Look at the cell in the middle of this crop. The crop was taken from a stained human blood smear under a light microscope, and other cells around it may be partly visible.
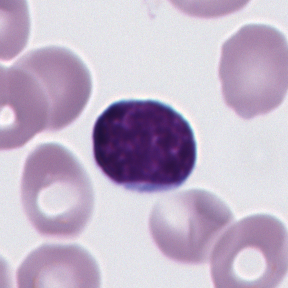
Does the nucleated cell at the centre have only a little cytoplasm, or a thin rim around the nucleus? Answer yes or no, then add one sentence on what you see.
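Yes. The cytoplasm is only a thin pale blue crescent, seen mainly along the lower edge.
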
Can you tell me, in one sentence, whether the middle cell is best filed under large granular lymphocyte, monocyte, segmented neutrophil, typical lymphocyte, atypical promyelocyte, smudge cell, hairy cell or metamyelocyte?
In short, the cell at the center is a typical lymphocyte.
